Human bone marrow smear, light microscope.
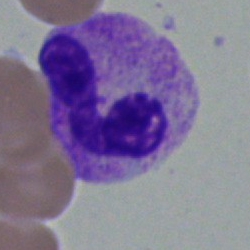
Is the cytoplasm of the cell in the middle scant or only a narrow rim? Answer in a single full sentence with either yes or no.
No, the cell's cytoplasm is ample, not a thin rim.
